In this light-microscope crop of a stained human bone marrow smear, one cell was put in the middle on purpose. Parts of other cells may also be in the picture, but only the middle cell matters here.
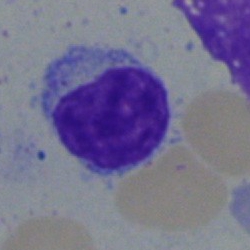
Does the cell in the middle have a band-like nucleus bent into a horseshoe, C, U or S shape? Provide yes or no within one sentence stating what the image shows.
No, this cell has one compact round or oval nucleus.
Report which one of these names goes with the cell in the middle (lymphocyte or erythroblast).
lymphocyte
